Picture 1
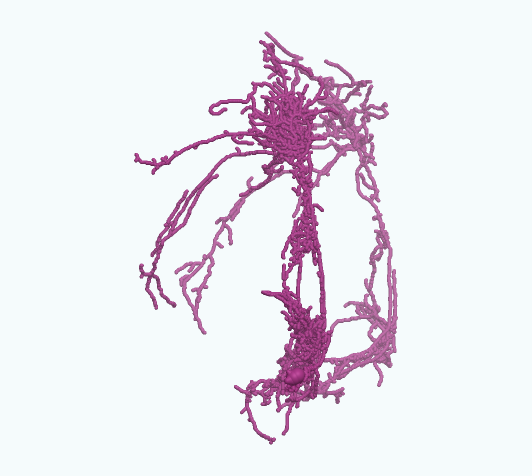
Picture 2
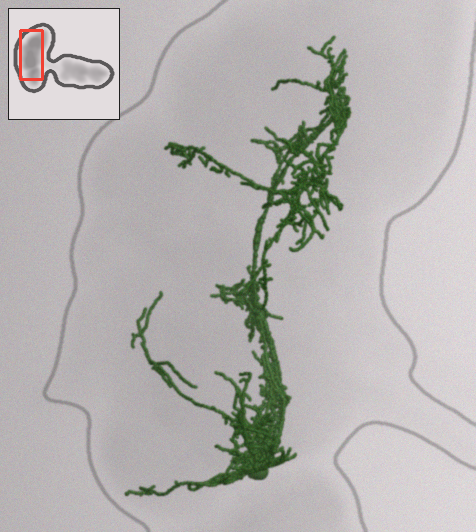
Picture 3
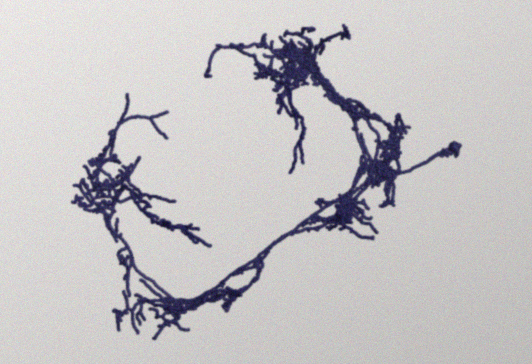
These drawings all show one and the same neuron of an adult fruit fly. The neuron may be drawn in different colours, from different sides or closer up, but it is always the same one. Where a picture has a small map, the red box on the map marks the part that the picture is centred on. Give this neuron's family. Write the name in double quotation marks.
"LHPV"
